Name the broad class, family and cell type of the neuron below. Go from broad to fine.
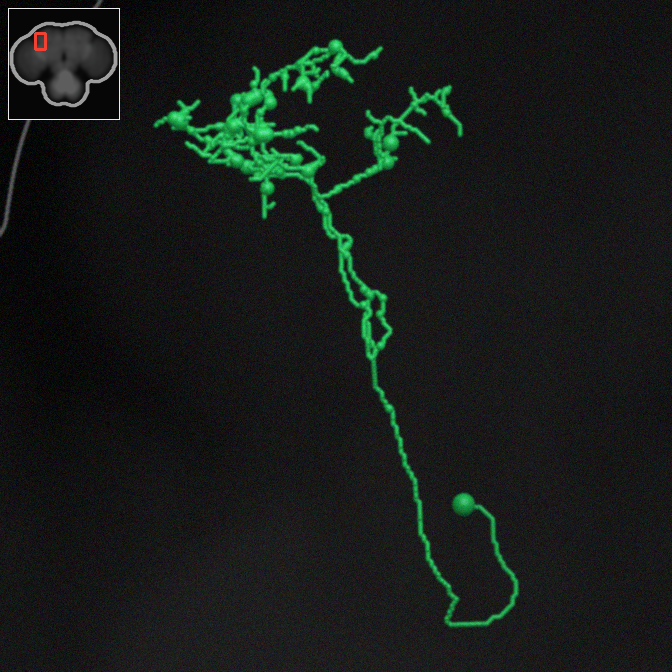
central-brain intrinsic neuron; hemilineage VPNp&v1_posterior; LHPV2b1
